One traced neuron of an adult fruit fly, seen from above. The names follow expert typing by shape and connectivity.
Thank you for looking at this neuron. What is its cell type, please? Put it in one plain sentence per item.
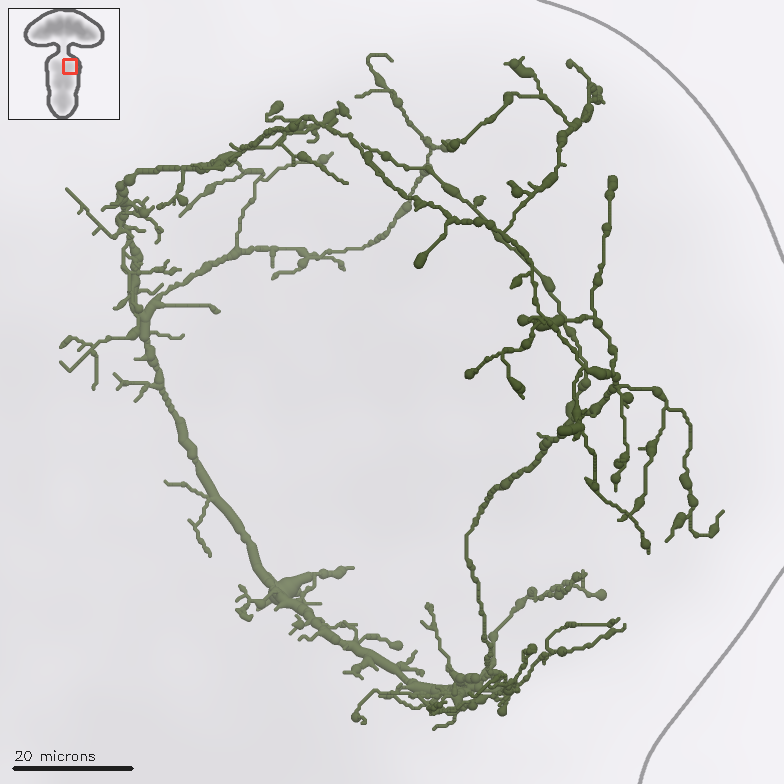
The cell type is IN04B039.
